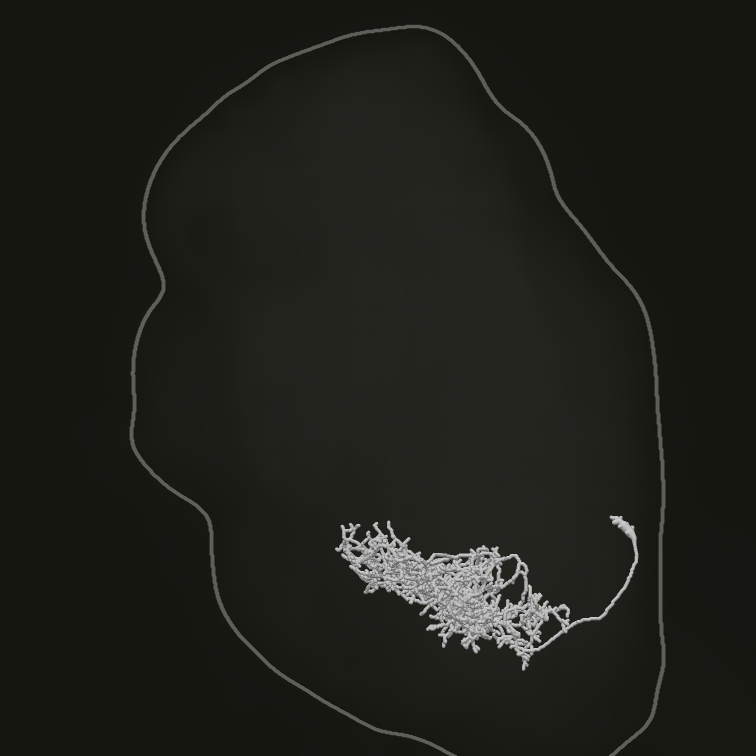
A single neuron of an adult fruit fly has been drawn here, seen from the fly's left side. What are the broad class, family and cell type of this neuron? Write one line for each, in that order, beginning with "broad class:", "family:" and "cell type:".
broad class: central-brain intrinsic neuron
family: hemilineage LB0
cell type: GNG004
